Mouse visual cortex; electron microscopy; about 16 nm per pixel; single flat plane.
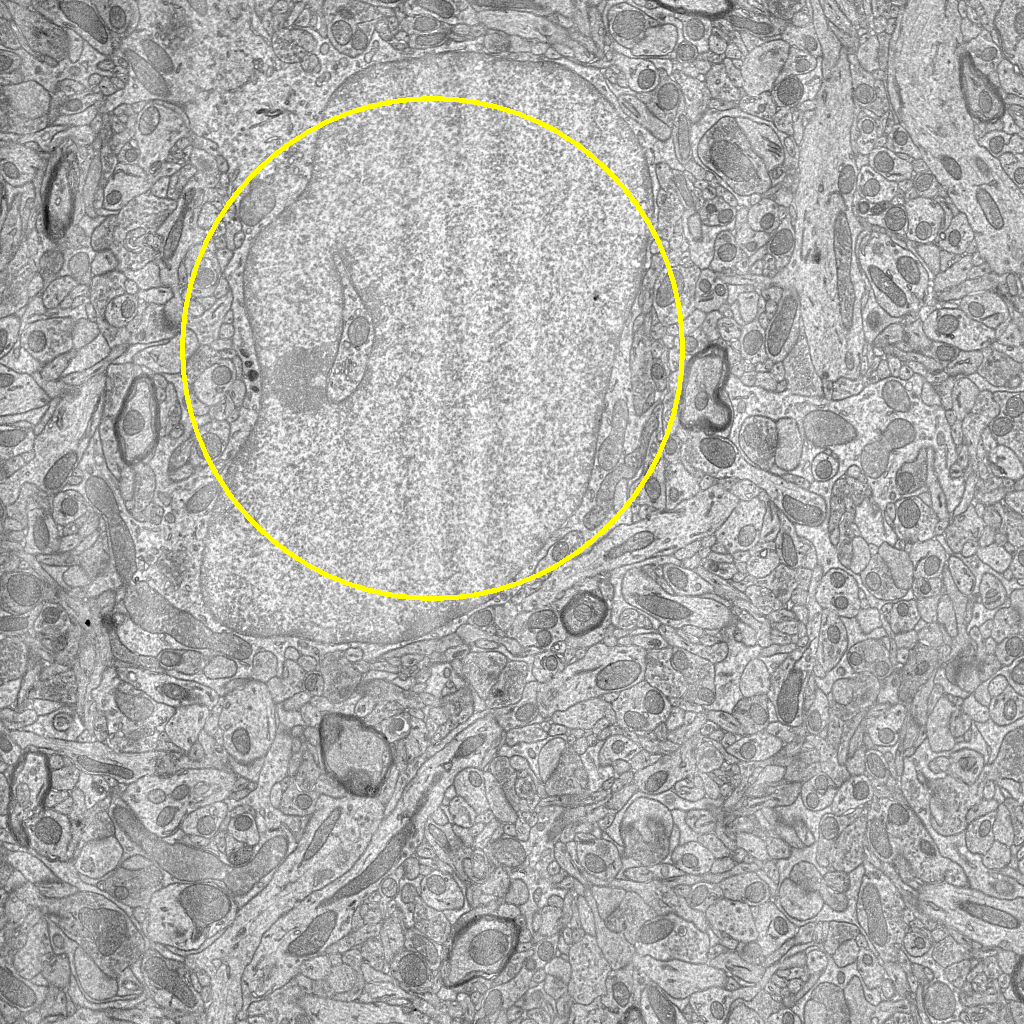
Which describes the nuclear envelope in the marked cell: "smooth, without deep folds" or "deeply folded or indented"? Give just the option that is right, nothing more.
Deeply folded or indented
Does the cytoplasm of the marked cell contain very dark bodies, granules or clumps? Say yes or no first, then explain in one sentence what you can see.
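Yes. A few small very dark granules lie at the left edge of the body.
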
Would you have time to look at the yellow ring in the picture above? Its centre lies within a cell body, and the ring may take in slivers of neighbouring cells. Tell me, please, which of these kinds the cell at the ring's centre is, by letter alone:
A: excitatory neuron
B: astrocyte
B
